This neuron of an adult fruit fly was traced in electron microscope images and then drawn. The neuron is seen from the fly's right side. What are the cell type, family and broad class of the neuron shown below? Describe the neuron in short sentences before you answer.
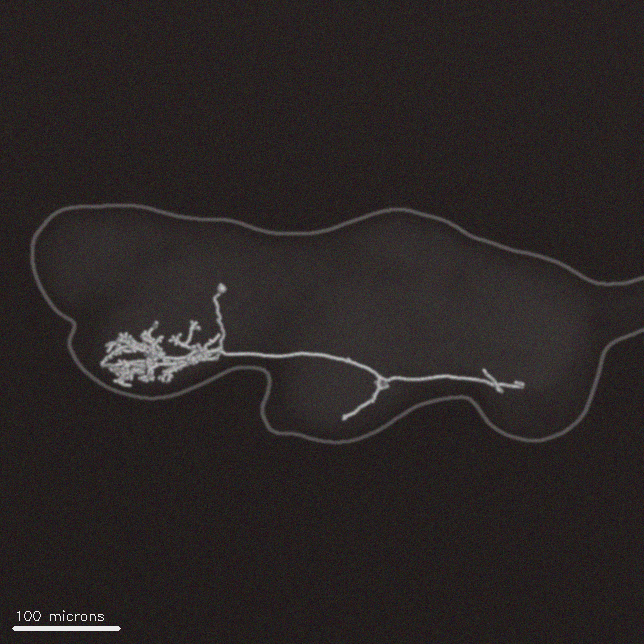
From left to right in the picture it spans about 400 microns. As drawn here it is more than twice as wide as it is tall. The cell type is IN09B046. Its family is hemilineage 09B. Its broad class is nerve-cord intrinsic neuron.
